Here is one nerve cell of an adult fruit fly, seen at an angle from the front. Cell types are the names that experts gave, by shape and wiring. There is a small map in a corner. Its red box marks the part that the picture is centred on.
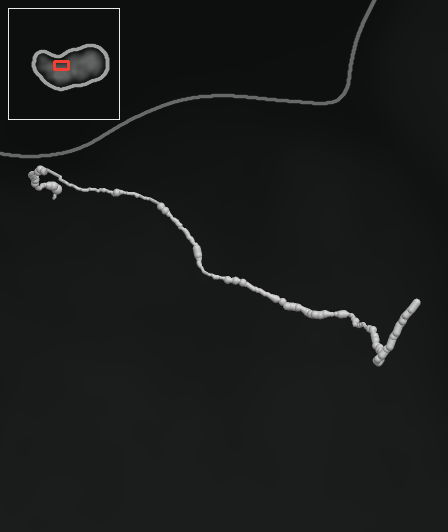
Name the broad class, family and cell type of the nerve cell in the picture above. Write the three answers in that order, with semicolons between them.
photoreceptor or other optic-lobe sensory neuron; class visual; R7d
